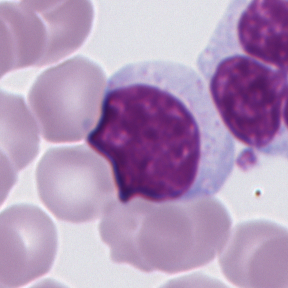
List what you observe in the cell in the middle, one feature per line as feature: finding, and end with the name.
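Nuclear notch: angular, cut into the left edge, see?
Nucleus position: off-centre, pushed toward the left.
Cytoplasm: pale blue-grey, widest rim on the right.
Vacuoles: none to be seen.
Name: large granular lymphocyte.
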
